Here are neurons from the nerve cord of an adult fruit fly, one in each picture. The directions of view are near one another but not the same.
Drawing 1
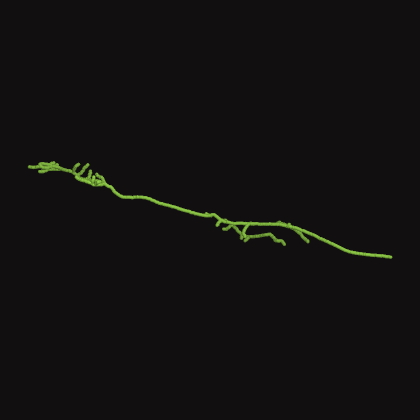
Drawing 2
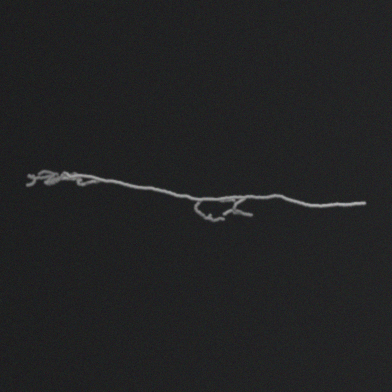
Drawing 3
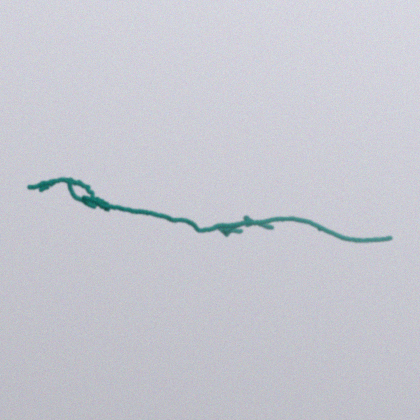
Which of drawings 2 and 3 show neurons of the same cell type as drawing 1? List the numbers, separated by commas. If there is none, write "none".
none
